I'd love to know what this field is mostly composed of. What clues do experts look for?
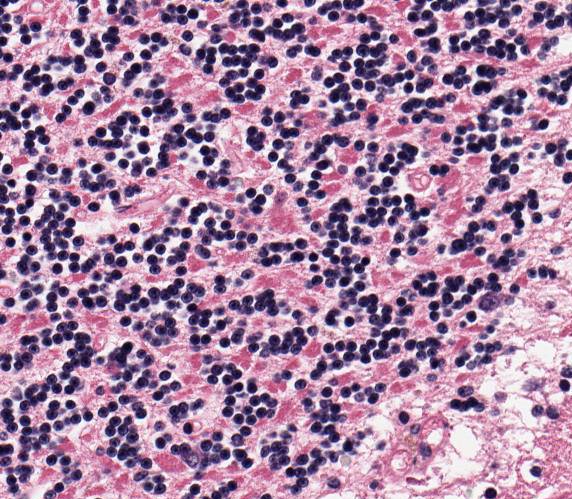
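Name: granular layer of the cerebellum. Nuclei: small, round, uniform, deep blue-purple, with almost no visible cytoplasm, crowding nearly the whole field except the lower right corner.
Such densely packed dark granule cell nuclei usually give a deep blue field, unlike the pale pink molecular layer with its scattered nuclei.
Between the clumps: irregular pink, finely fibrillar islands.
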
